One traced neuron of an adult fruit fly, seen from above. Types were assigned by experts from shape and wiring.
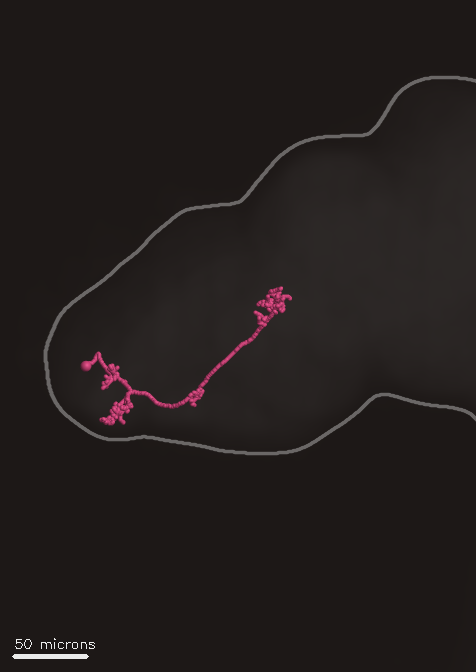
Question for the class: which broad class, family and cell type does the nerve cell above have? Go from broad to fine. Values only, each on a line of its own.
optic-lobe intrinsic neuron
TmY
TmY21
